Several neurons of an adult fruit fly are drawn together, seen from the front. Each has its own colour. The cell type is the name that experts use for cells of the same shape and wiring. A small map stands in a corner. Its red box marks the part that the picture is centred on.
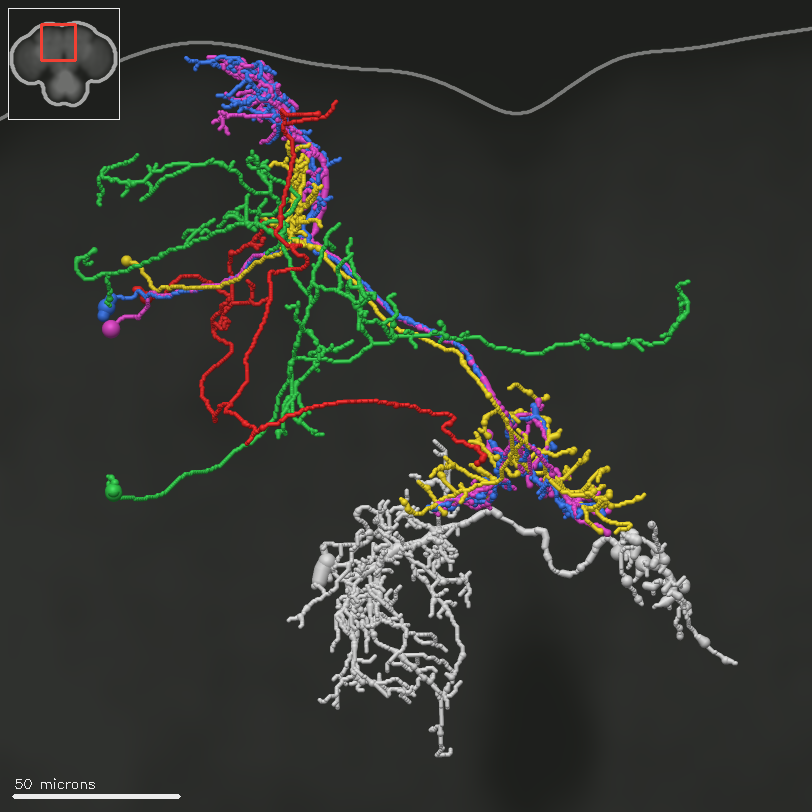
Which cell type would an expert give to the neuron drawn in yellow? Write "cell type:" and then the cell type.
cell type: FB1E_a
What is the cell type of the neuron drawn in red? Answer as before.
cell type: KCab-s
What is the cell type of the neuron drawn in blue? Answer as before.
cell type: FB1D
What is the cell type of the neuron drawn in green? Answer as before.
cell type: LHAV9a1_a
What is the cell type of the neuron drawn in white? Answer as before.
cell type: PS280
